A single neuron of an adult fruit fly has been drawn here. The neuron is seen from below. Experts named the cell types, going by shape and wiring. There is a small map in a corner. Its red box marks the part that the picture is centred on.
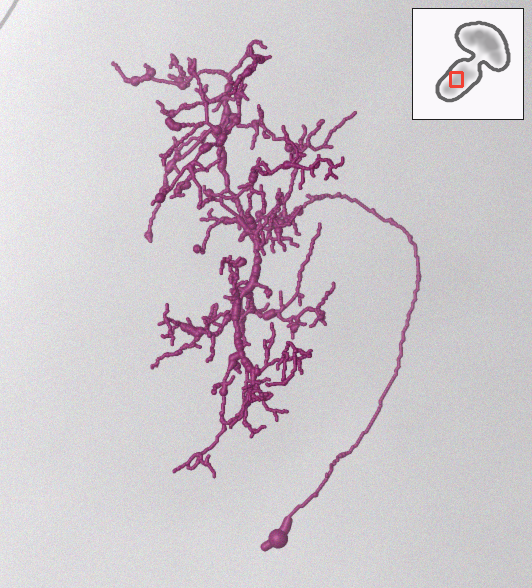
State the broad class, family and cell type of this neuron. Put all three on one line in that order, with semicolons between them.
nerve-cord intrinsic neuron; hemilineage 12B; IN12B034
